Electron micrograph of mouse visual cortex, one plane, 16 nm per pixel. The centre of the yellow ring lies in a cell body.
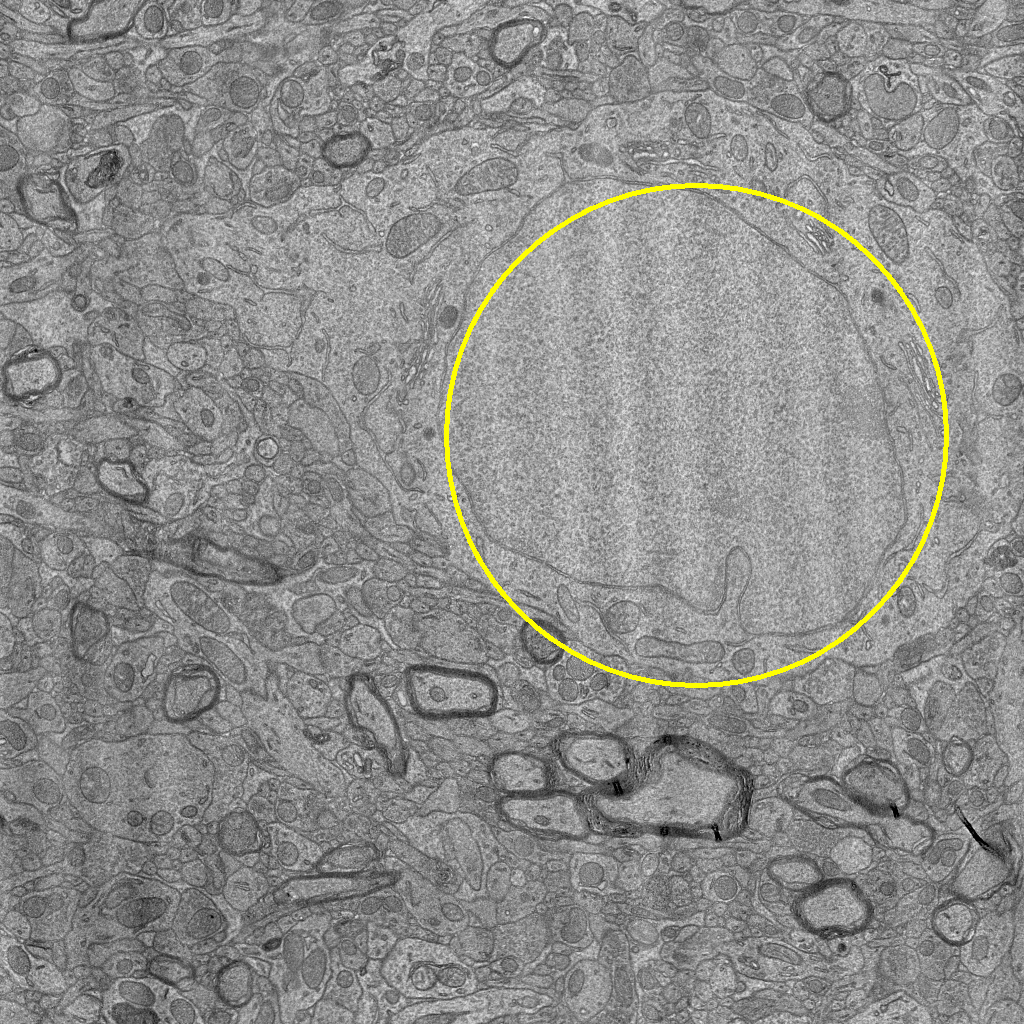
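An excitatory neuron sits at the ring's centre, its large, rounded nucleus filling most of the ring, nearly whole in this plane. Chromatin is pale, finely dispersed, no dense clumps along the envelope; no distinct nucleolus shows. Stacks of flattened Golgi cisternae lie to its right.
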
